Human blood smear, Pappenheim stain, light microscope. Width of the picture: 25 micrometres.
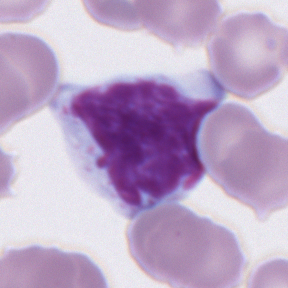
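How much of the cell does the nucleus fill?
Most, leaving only a modest rim of cytoplasm; its chromatin is dark purple and coarsely clumped.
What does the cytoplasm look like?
Very pale, nearly colourless with a faint bluish-grey tint; a few small reddish-purple granules lie on its left side.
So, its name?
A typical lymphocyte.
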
